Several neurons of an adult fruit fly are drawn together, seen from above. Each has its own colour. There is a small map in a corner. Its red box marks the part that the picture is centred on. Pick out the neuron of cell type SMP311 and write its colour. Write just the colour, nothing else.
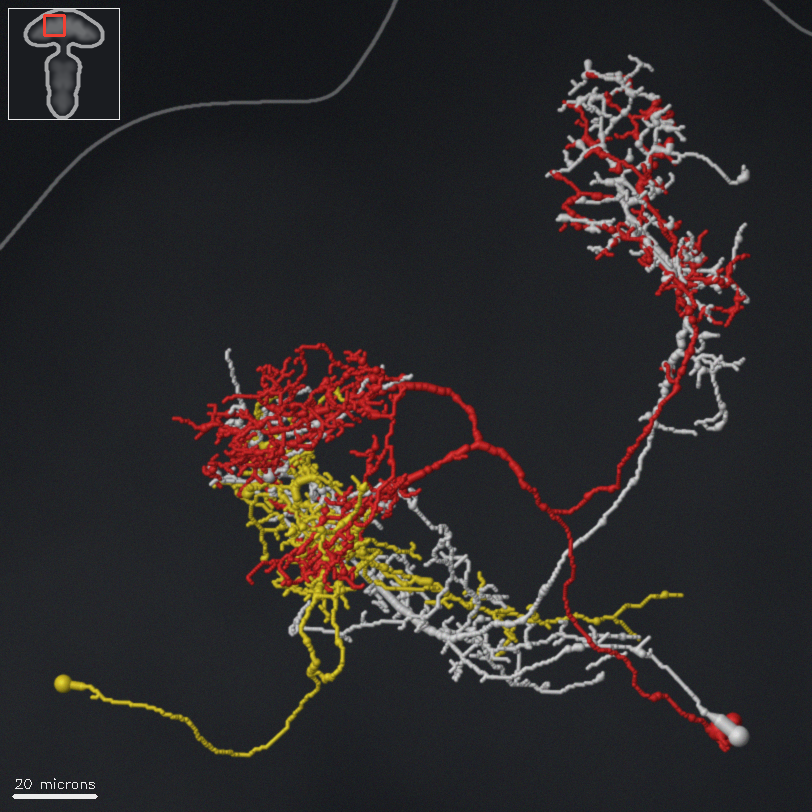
white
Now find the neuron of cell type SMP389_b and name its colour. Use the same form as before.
red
